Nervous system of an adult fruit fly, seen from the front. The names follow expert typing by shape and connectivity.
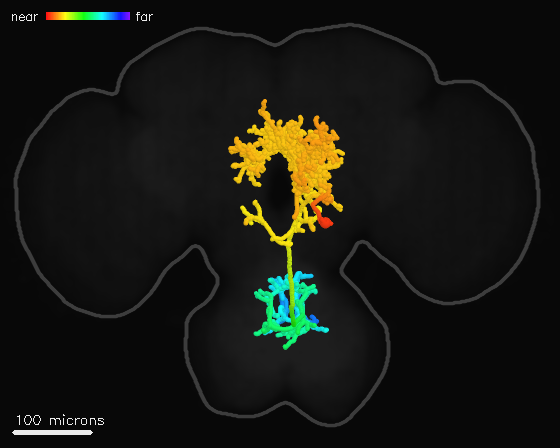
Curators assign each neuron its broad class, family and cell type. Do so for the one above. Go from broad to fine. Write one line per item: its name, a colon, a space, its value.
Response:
broad class: descending neuron
family: DNbe
cell type: DNbe004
